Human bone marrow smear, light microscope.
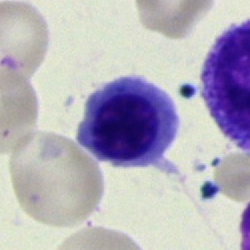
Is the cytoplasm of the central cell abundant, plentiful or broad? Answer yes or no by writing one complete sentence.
No, the cytoplasm is not plentiful; it forms only a thin rim.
